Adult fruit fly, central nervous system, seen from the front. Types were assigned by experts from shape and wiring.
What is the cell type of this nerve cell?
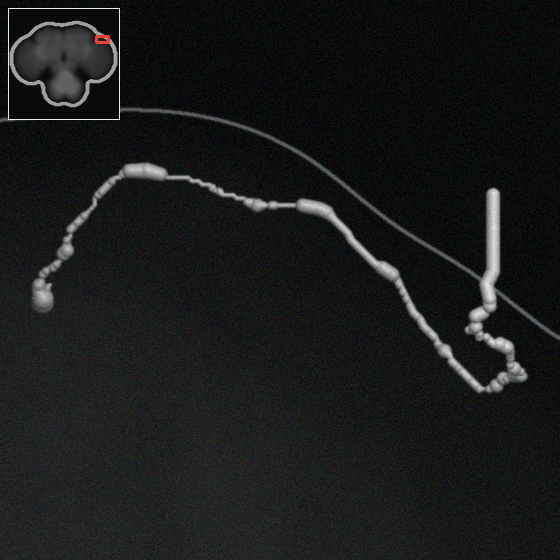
R7d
